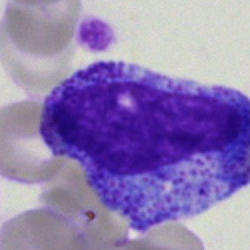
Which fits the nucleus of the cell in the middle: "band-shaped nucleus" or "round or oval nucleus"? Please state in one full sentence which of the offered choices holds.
There is a compact round or oval nucleus in this cell.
